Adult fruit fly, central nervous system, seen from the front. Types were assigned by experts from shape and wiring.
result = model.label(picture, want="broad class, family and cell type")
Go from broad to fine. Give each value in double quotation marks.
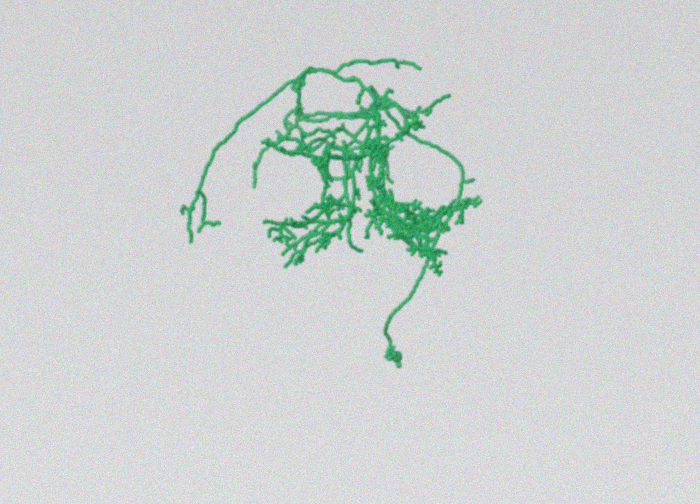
"nerve-cord intrinsic neuron", "hemilineage 06A", "IN06A005"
